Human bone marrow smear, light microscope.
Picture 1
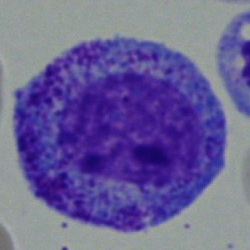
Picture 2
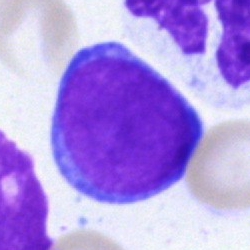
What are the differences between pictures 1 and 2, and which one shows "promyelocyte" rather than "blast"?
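The promyelocyte is the cell in picture 1, and the blast is the one in picture 2. In picture 1 the cell is roughly round, and the edge of another cell appears at the upper right. The clearest difference lies in the cytoplasm: the promyelocyte has numerous dark purple granules scattered through it, whereas the blast shows none.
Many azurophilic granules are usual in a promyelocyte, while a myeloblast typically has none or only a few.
The amount of cytoplasm differs as well, forming a moderate rim around the nucleus in picture 1 but only a thin rim in picture 2.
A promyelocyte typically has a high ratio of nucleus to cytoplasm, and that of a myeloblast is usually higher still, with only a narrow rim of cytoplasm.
The cytoplasm is blue in picture 1 and deep blue in picture 2, where it also contains no vacuoles. The chromatin of the blast is fine and evenly spread, without coarse clumps.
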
